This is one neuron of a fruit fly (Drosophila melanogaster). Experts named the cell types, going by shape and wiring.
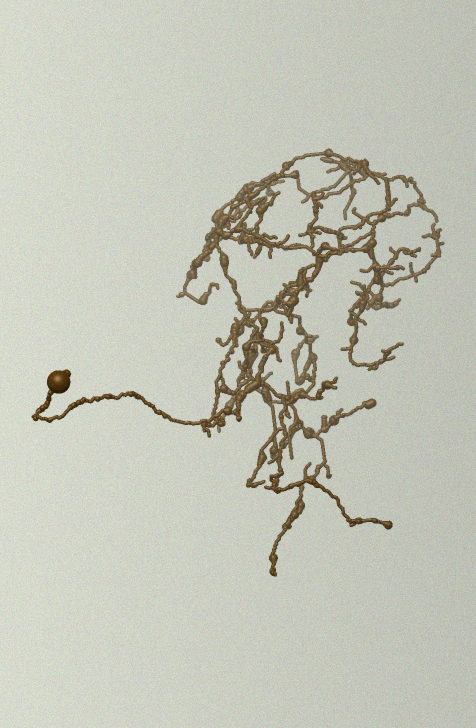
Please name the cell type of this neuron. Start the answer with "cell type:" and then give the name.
cell type: CB1945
